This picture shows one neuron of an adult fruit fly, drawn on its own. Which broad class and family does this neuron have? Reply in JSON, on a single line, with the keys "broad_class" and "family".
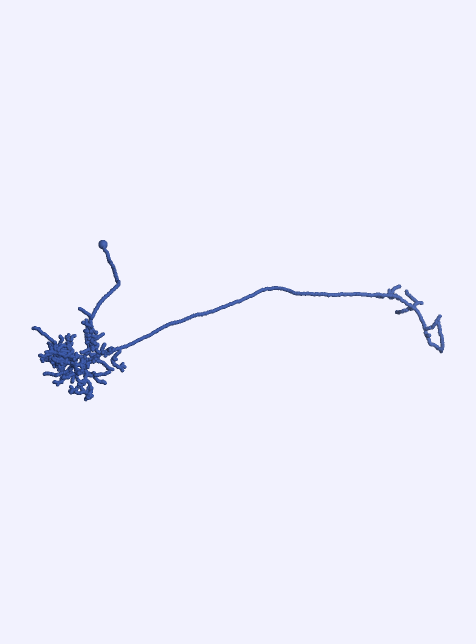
{"broad_class": "ascending neuron", "family": "hemilineage 08B"}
